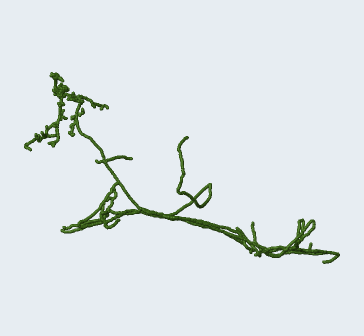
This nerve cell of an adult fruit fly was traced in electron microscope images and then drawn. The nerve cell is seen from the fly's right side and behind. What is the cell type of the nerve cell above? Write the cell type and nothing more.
IN09A005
